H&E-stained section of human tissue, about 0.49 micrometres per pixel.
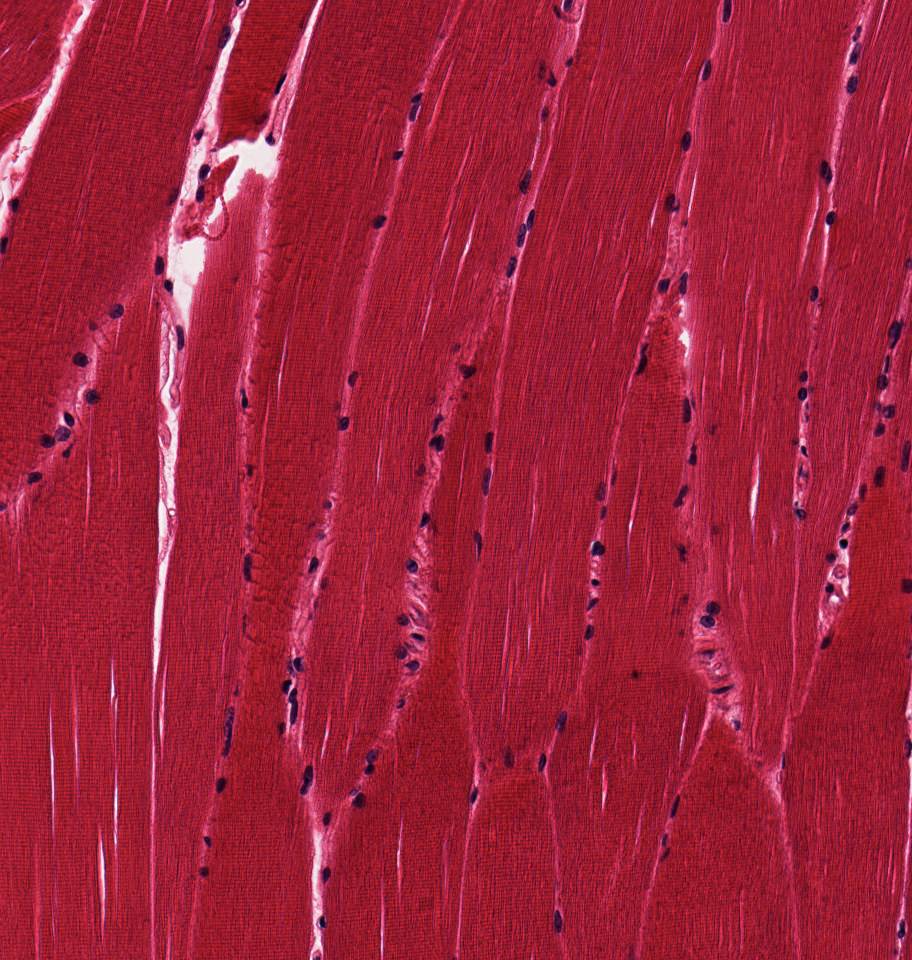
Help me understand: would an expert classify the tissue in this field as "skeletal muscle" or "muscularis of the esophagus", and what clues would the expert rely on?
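Skeletal muscle, I think. What decides it: dark oval nuclei at the fibre edges, lined up along their borders.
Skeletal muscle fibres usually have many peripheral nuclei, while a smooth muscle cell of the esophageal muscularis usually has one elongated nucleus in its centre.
Fine lines also run lengthwise in each fibre, and only thin pale connective tissue strands separate fibres.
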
